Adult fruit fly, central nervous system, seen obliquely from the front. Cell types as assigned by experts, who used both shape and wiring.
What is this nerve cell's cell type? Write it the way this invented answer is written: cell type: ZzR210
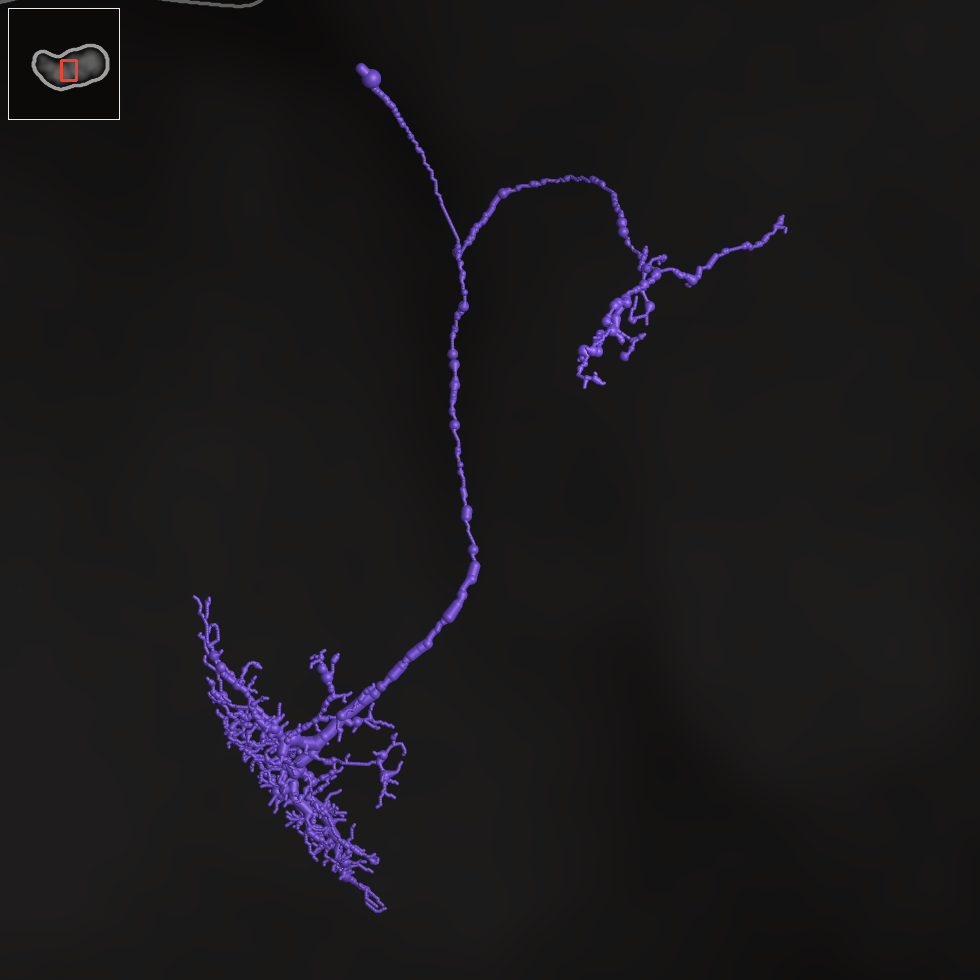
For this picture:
cell type: LC11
